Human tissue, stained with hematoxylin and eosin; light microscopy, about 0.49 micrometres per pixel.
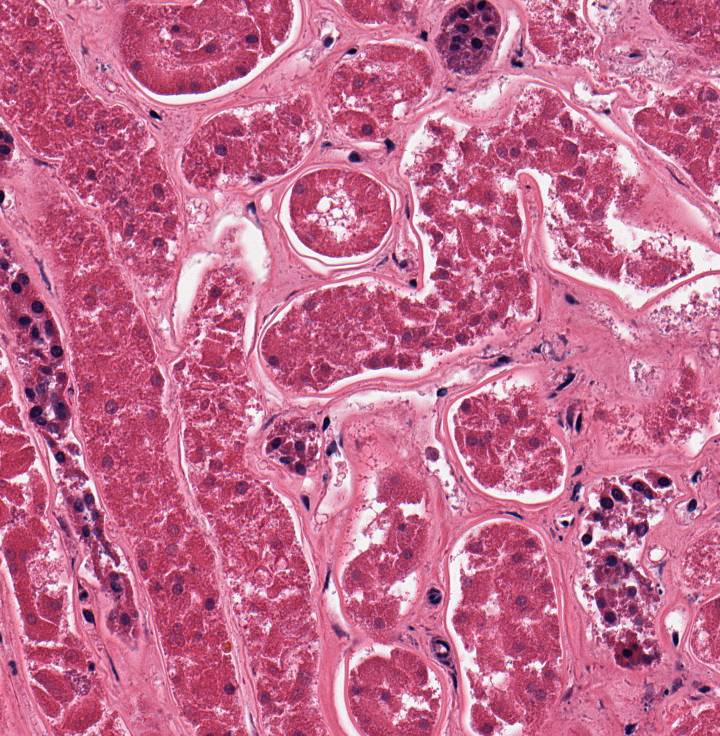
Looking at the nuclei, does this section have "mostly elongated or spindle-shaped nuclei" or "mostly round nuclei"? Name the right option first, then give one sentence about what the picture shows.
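Mostly round nuclei. Most nuclei are small and round and sit singly within the granular cytoplasm.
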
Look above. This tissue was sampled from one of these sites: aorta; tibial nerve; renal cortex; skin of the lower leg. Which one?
renal cortex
